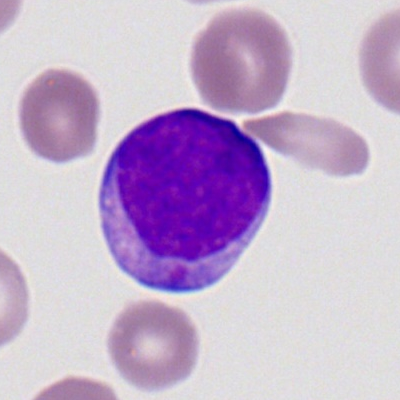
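Myeloblast, stained blood smear. The nucleus fills most of the cell and lies toward its upper right. The cytoplasm forms a crescent, widest along the lower left side, pale lilac with a deeper blue tint at its outer edge. A few fine reddish-purple granules are scattered in the cytoplasm.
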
